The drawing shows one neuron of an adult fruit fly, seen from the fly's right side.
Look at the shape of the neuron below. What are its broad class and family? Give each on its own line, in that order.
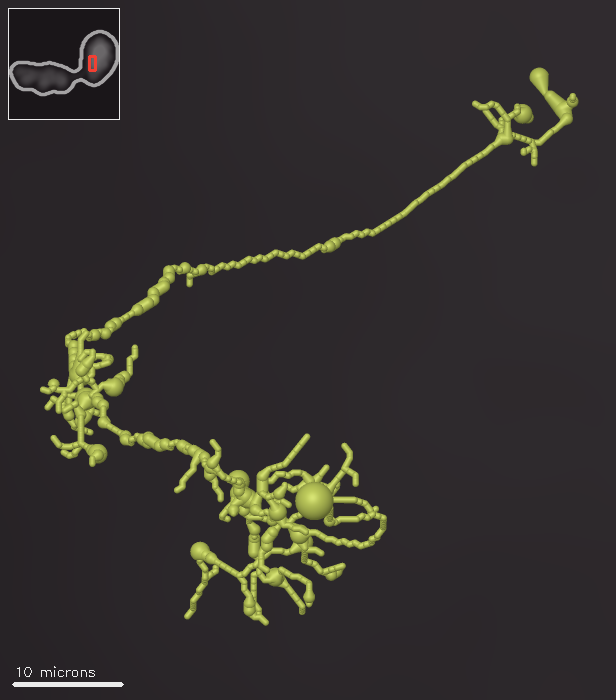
optic-lobe intrinsic neuron
Tm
